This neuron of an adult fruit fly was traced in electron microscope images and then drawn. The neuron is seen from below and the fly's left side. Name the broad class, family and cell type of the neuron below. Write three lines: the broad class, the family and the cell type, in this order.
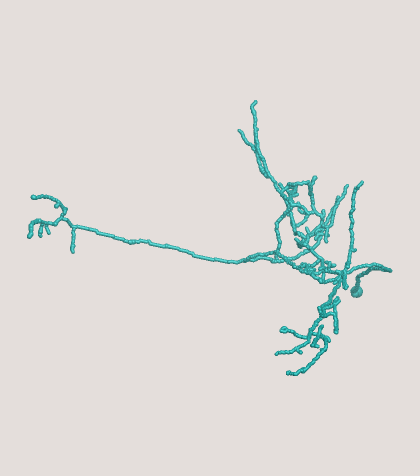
central-brain intrinsic neuron
hemilineage VPNp&v1_posterior
AVLP487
